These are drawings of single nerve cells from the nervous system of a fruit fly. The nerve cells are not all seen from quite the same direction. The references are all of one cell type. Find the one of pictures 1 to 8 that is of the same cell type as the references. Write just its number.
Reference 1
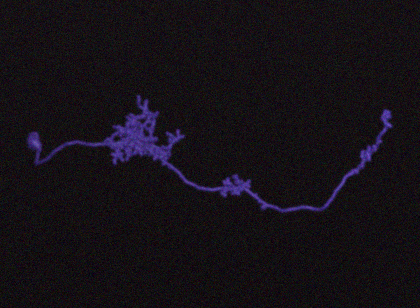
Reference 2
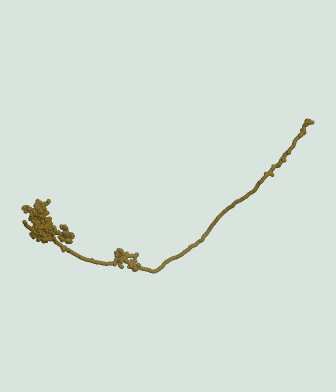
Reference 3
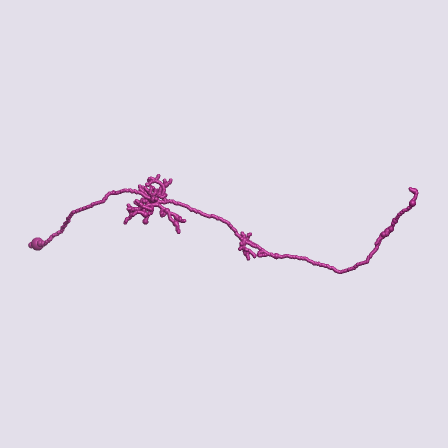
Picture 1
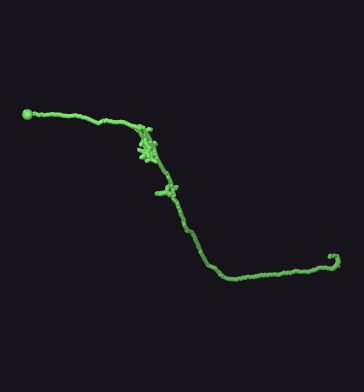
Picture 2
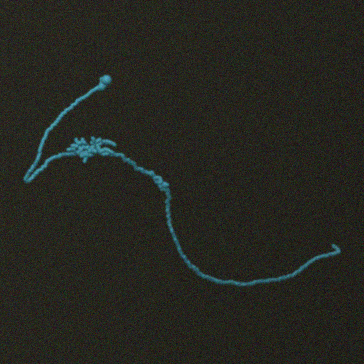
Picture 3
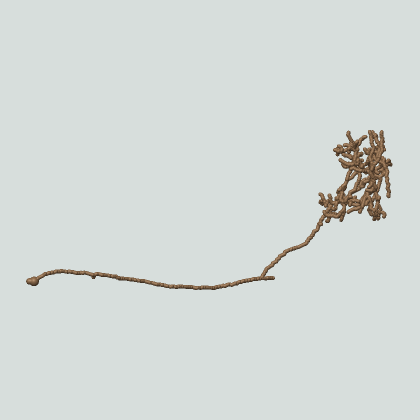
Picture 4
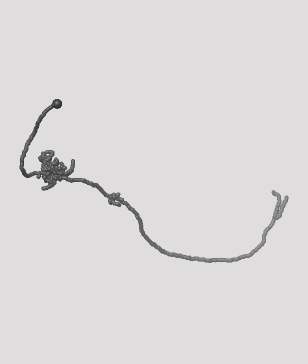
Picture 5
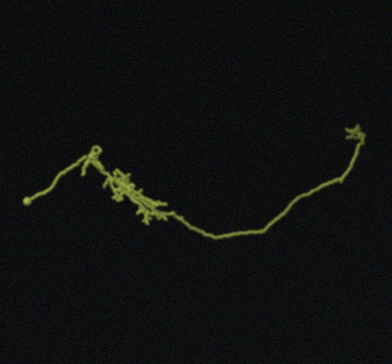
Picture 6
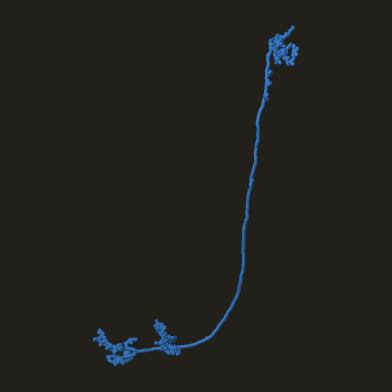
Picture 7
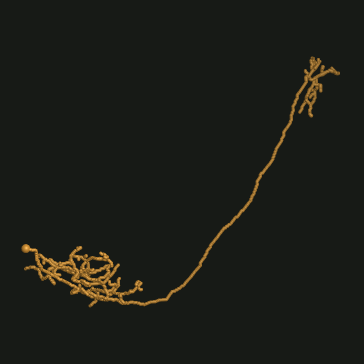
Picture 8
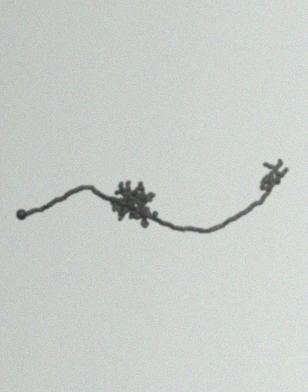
4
